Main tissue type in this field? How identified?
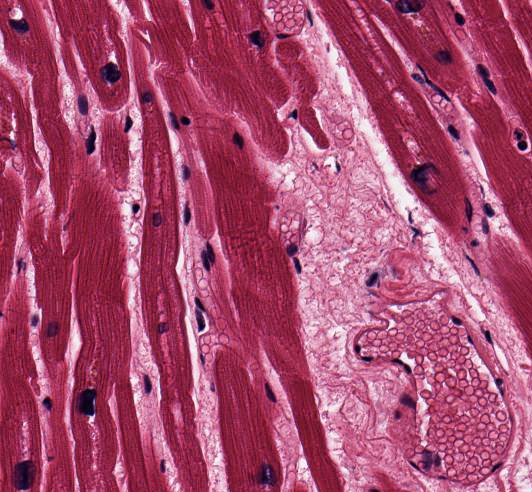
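Mainly myocardium. Long muscle fibres run roughly parallel, slanting from the top edge toward the lower right; several branch and join neighbouring fibres. Cytoplasm stains deep pink-red.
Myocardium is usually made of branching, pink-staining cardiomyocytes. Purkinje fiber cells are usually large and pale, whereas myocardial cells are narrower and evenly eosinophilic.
Branching and deep staining here fit myocardium, not Purkinje fiber. Wide band of pale pink, loosely textured connective tissue runs down centre-right between fibres.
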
